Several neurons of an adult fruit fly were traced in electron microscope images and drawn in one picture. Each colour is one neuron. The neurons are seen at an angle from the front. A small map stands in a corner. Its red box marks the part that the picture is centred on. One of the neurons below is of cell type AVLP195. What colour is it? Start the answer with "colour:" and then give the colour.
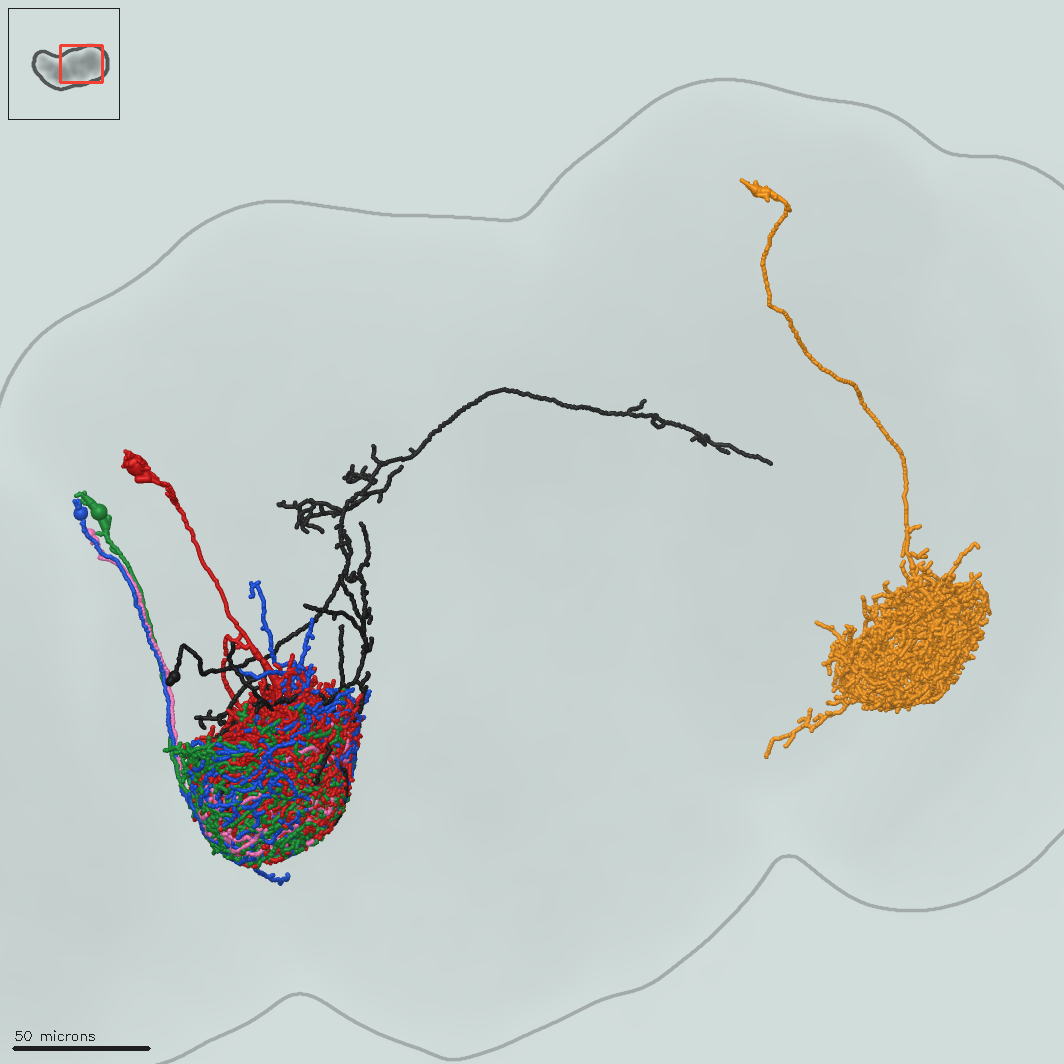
colour: black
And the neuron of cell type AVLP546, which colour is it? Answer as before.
colour: blue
